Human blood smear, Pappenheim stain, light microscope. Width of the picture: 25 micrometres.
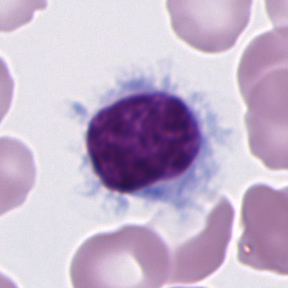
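Hairy cell in a stained blood smear. Look first at the border: it is fuzzy and ill-defined rather than a sharp smooth line. Fine hair-like projections reach out from the cytoplasm all around this hairy cell. The cytoplasm is pale blue, and the chromatin stains dark purple with a mottled texture.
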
